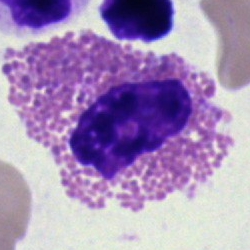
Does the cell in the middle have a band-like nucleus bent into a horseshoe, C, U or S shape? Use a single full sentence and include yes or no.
No, the nucleus is compact and round or oval rather than band-shaped.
